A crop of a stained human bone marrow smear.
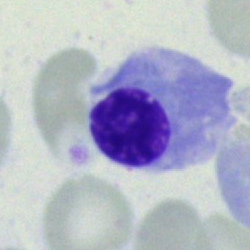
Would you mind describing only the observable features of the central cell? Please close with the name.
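The nucleus sits off-centre toward the lower left, so most of the cytoplasm lies to its right. Plenty of cytoplasm, and the chromatin is dark purple and coarsely clumped. The outline is irregular, with an angular corner at the upper right. It's an erythroblast.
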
